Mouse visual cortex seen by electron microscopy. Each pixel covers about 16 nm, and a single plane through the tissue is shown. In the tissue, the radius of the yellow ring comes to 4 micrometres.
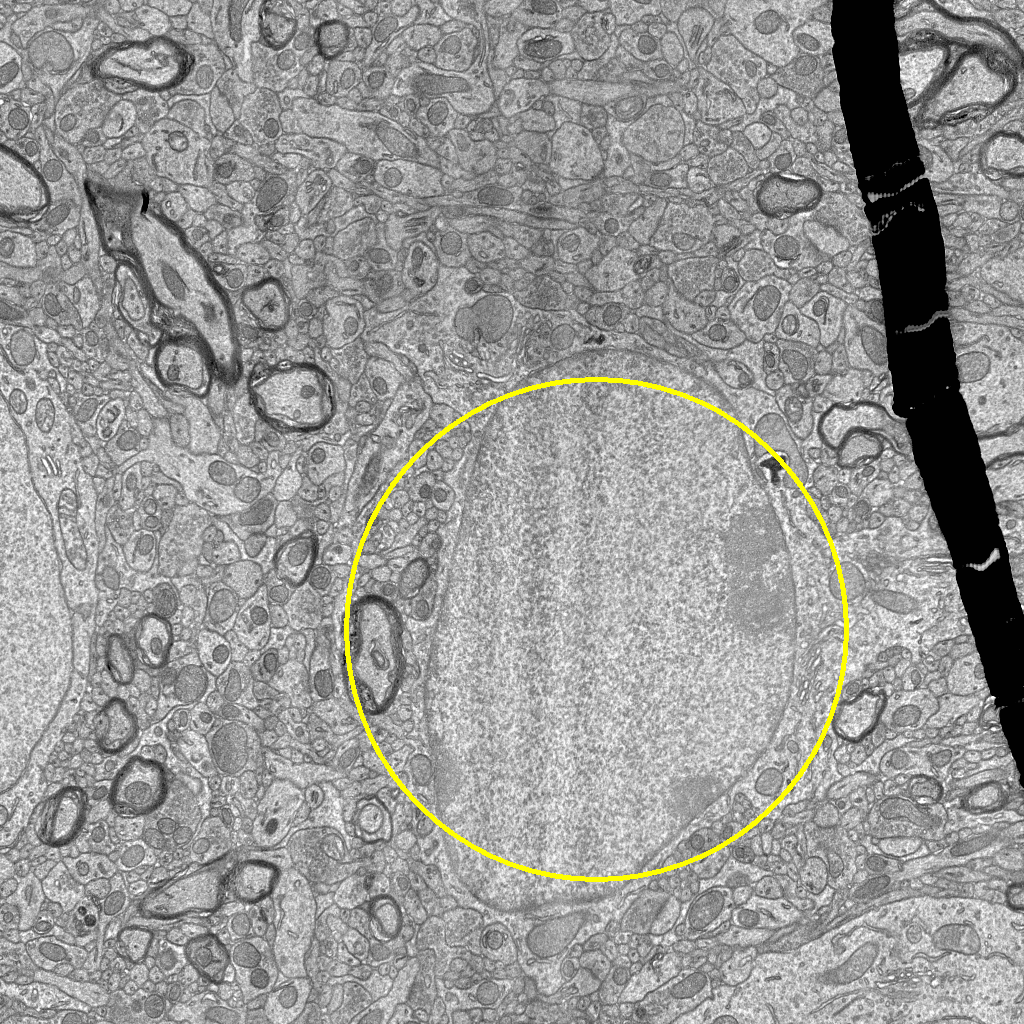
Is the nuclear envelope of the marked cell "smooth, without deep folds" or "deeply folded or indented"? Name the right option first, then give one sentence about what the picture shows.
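Smooth, without deep folds. The nuclear outline is smooth, without deep folds or indentations.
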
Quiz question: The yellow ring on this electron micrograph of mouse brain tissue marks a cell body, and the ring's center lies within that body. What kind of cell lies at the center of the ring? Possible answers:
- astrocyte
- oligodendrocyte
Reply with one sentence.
The ring's center lies on an astrocyte.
